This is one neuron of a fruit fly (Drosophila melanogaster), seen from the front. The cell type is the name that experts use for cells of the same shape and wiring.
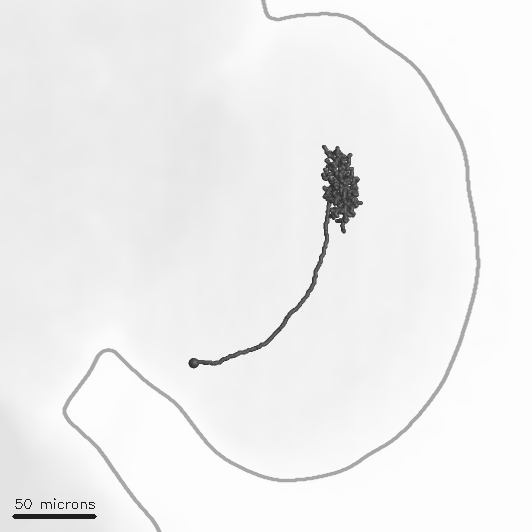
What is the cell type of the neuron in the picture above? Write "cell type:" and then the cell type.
cell type: Pm1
